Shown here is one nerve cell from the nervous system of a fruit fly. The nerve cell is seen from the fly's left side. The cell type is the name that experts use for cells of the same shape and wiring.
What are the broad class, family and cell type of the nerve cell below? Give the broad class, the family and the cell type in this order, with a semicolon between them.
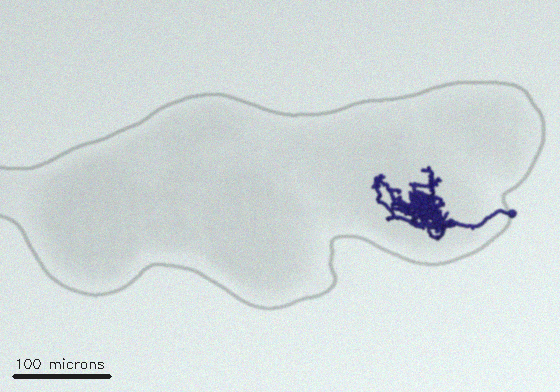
nerve-cord intrinsic neuron; hemilineage 01B; IN01B036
